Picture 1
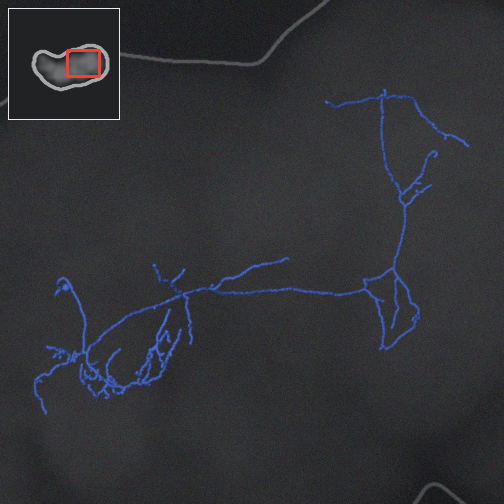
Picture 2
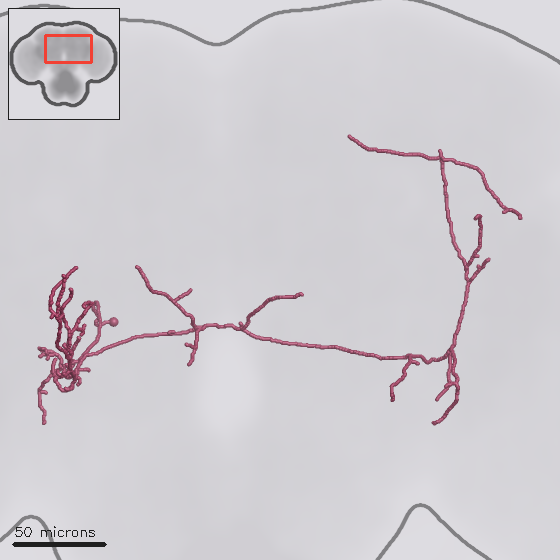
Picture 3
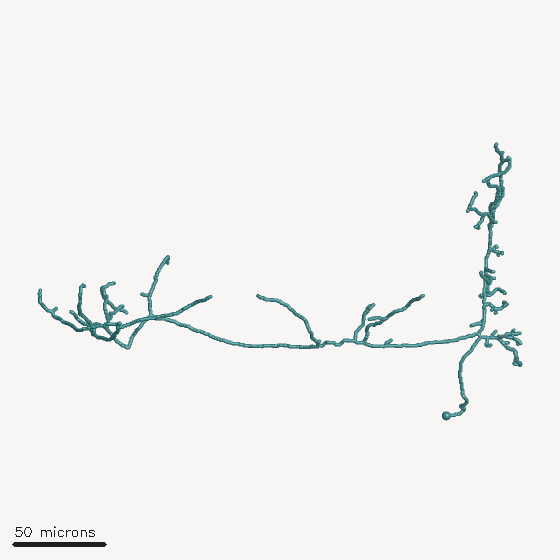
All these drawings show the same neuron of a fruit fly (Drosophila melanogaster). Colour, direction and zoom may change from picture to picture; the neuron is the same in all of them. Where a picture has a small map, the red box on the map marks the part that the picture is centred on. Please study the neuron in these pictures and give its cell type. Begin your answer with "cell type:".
cell type: LAL189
